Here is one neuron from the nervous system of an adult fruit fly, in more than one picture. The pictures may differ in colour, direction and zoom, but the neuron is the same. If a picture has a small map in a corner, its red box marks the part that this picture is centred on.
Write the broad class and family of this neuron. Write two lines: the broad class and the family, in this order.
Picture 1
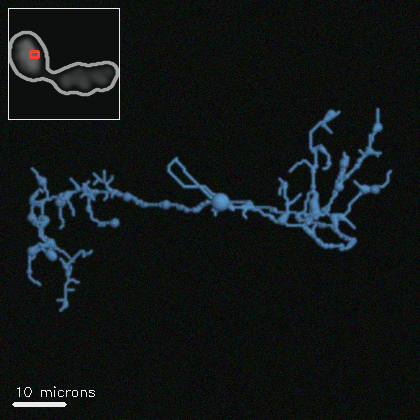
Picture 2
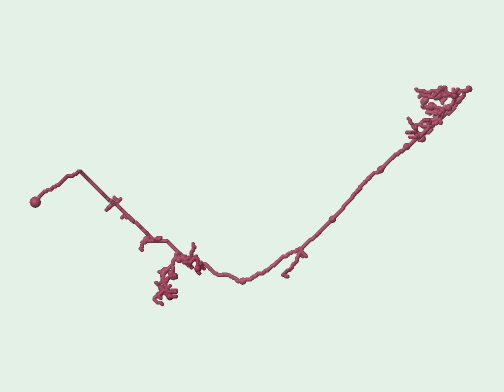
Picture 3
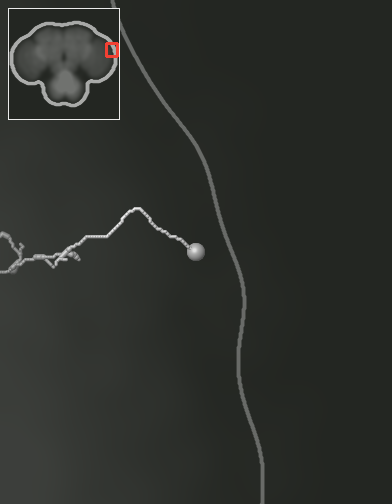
optic-lobe intrinsic neuron
TmY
